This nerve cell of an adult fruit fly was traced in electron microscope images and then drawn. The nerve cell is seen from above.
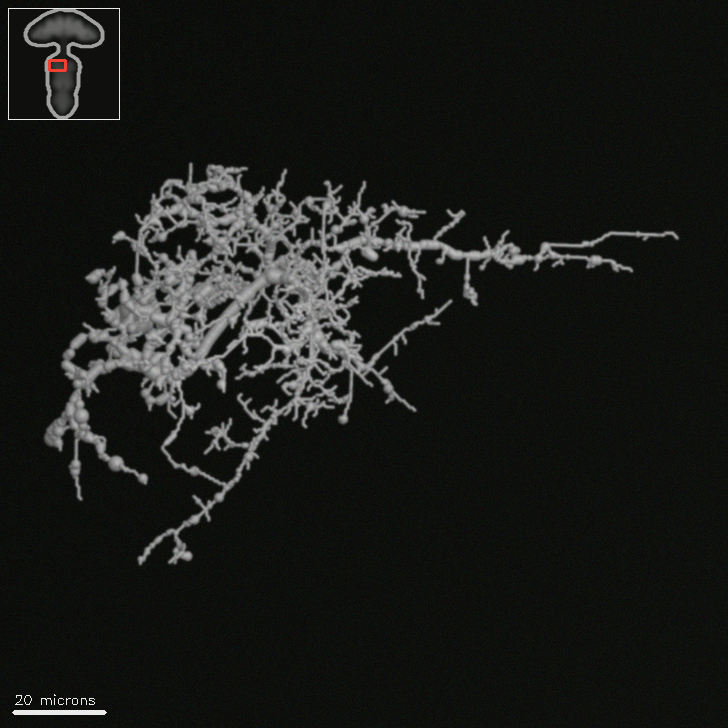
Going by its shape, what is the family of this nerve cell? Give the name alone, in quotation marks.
"hemilineage 13A"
